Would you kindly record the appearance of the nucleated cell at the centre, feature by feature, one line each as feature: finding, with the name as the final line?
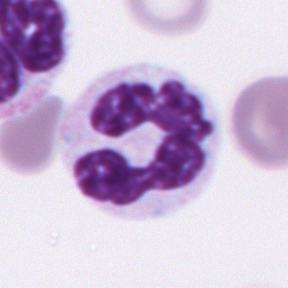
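Outline: round, smooth all the way.
Nucleus: pinched at several points into lobe-like segments.
Chromatin: dark purple, coarsely clumped.
Cytoplasm: fine, faint granules scattered throughout.
Name: segmented neutrophil.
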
